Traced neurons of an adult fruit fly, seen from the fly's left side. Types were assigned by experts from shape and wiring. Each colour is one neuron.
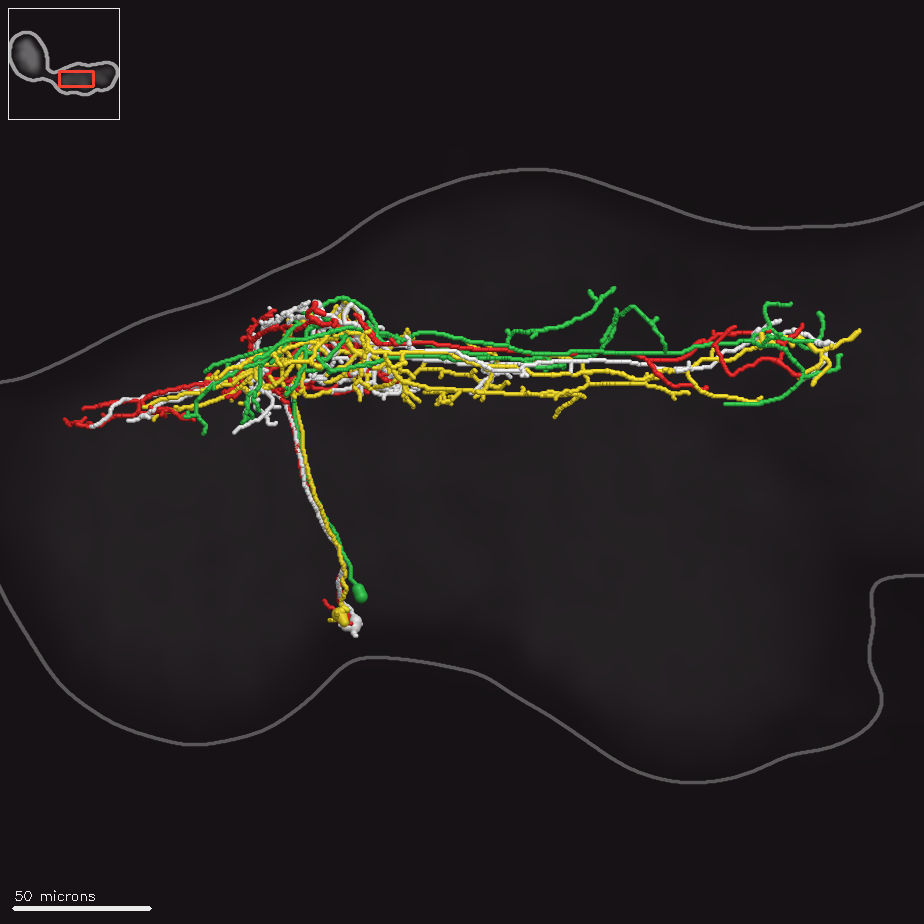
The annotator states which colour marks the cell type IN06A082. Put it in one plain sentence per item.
The colour is green.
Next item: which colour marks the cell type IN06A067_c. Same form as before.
The colour is white.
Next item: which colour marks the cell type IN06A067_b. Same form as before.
The colour is red.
